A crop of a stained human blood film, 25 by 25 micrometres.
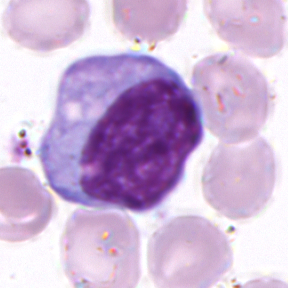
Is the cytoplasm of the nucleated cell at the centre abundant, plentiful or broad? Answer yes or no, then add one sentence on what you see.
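Yes. The cytoplasm is plentiful, forming a broad crescent beside the nucleus.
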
